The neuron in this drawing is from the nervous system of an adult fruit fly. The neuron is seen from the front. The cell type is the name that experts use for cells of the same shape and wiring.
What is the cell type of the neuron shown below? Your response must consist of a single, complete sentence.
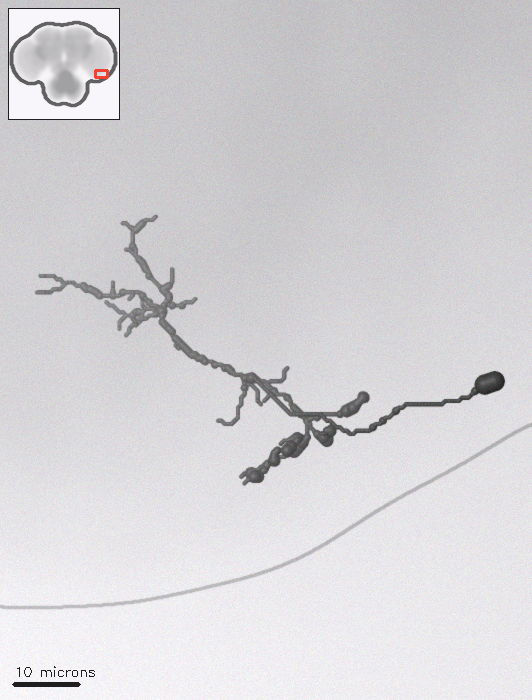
This neuron represents the cell type Mi13.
